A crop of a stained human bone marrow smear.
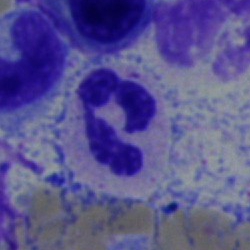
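Segmented neutrophil at the middle of the field: let me take it feature by feature. The outline looks smooth and roughly round. The nucleus is bent into an incomplete ring, and the gap faces right. Its chromatin is dark purple and densely clumped, and I can make out no nucleoli.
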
